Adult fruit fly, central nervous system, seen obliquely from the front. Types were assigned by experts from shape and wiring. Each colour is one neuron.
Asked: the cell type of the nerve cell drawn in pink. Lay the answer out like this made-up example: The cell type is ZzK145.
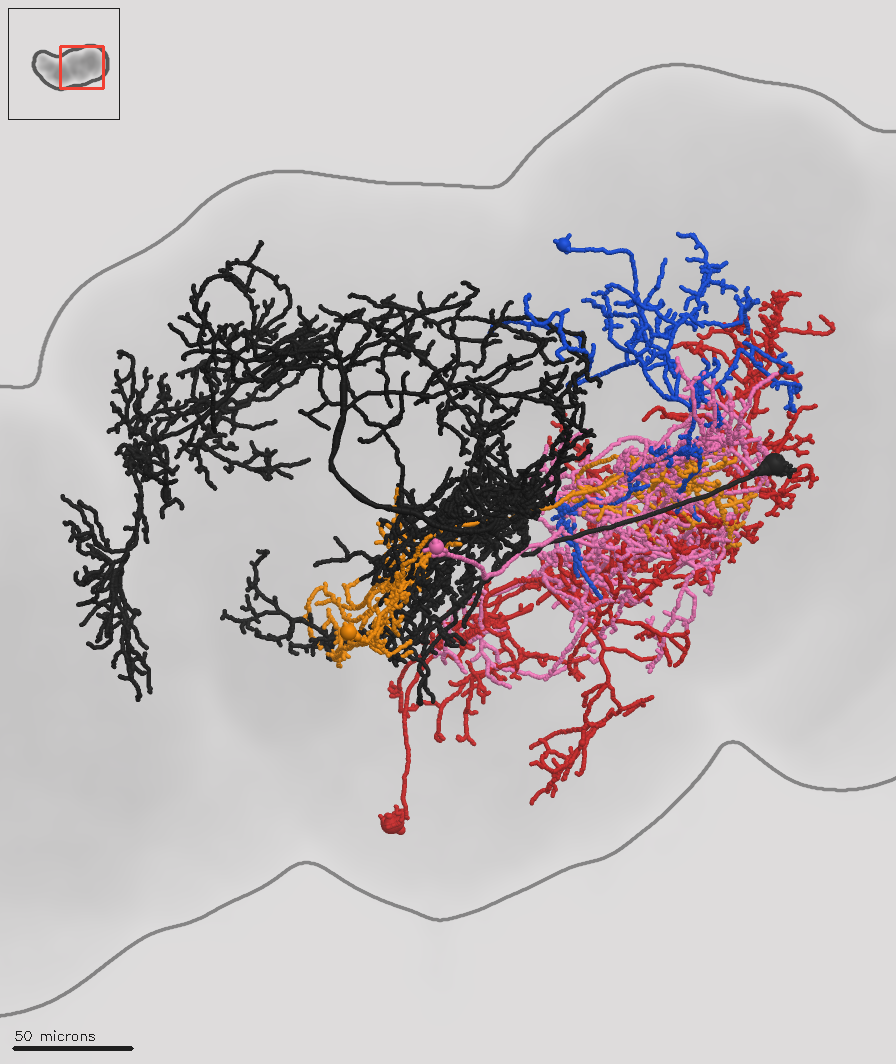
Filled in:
The cell type is mALD4.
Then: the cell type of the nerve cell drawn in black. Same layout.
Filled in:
The cell type is mALD1.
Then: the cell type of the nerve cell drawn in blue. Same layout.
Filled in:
The cell type is CRE039.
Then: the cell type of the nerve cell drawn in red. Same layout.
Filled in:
The cell type is WED195.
